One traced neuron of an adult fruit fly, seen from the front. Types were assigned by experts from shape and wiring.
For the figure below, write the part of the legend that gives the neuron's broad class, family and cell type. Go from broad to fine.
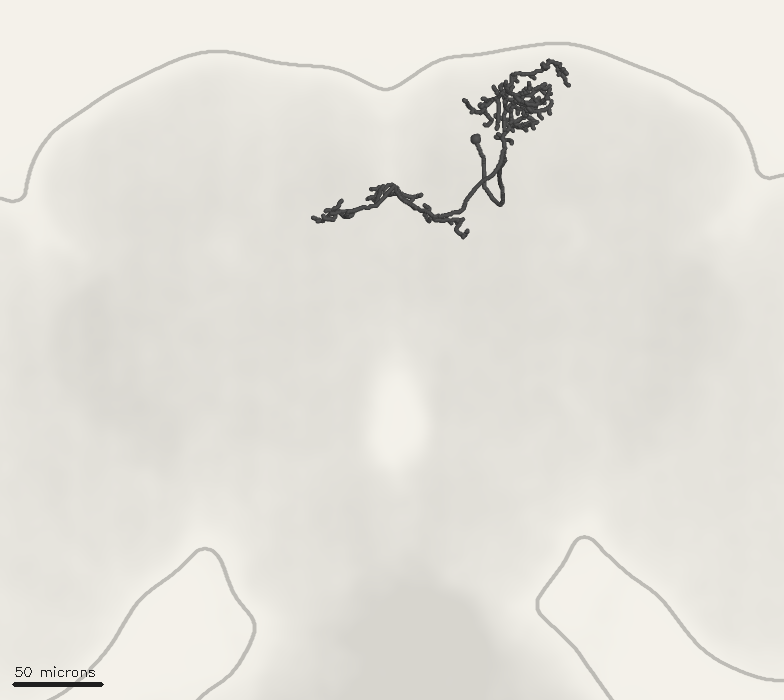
central-brain intrinsic neuron; hemilineage SIPp1; FB8F_a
